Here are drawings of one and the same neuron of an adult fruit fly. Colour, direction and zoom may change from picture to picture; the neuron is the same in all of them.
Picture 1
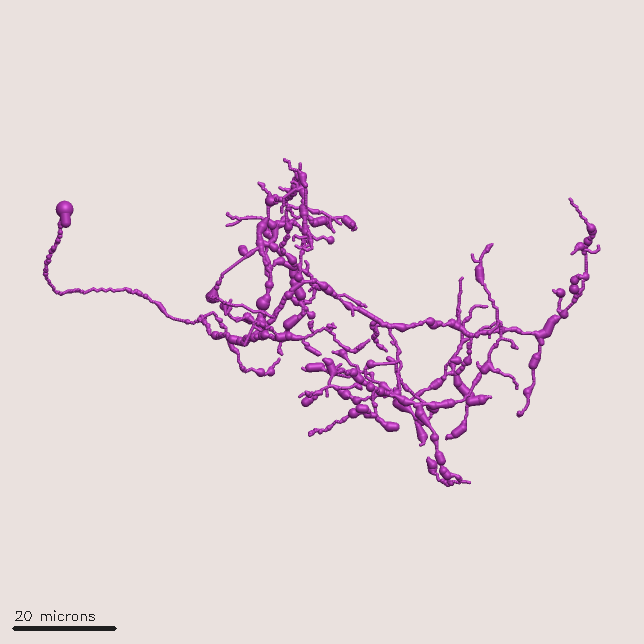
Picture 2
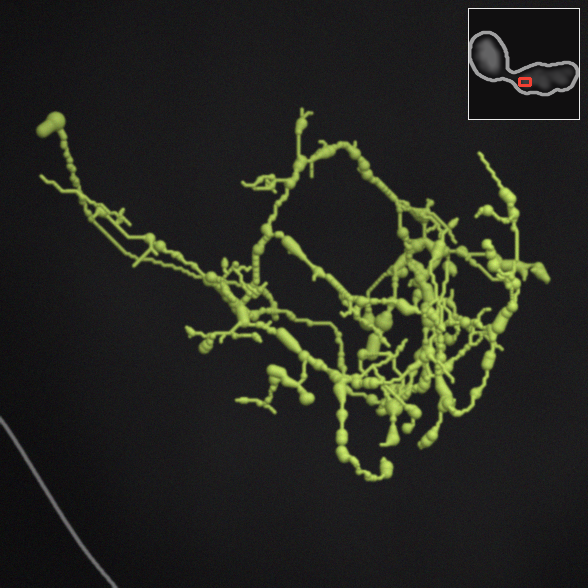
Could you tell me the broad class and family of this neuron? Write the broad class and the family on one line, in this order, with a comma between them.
nerve-cord intrinsic neuron, hemilineage 09A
